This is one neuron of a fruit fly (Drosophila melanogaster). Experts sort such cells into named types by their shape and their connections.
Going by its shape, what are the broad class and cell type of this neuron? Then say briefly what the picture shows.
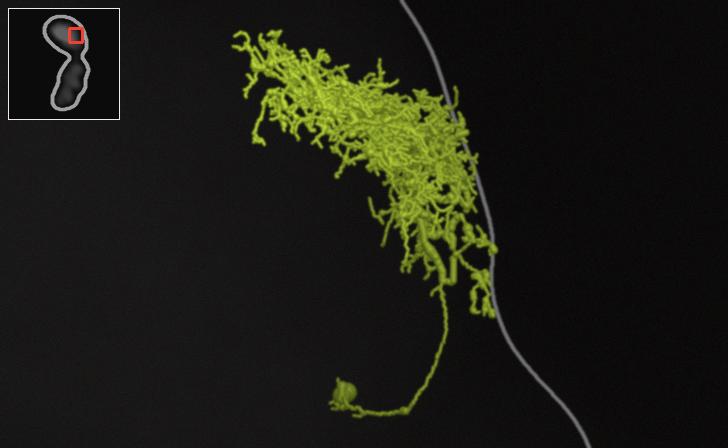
Its broad class is central-brain intrinsic neuron. It is of cell type GNG017. As drawn here it is taller than it is wide.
